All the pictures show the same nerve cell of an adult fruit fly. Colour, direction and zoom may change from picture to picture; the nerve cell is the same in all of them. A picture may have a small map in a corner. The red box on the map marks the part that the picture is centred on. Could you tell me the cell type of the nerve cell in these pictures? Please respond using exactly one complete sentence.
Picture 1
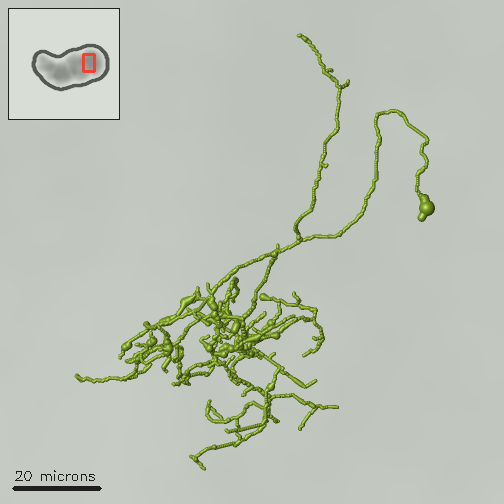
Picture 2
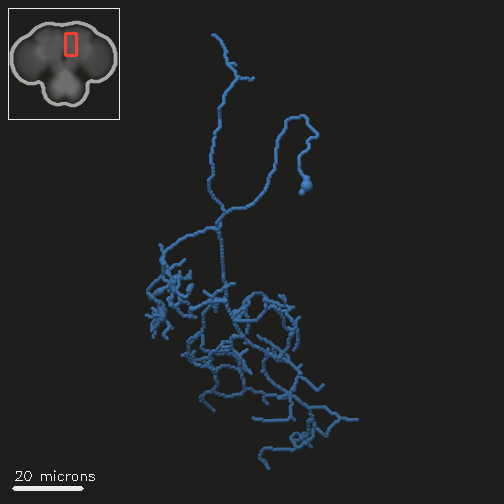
This nerve cell is of the type LAL043_a.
